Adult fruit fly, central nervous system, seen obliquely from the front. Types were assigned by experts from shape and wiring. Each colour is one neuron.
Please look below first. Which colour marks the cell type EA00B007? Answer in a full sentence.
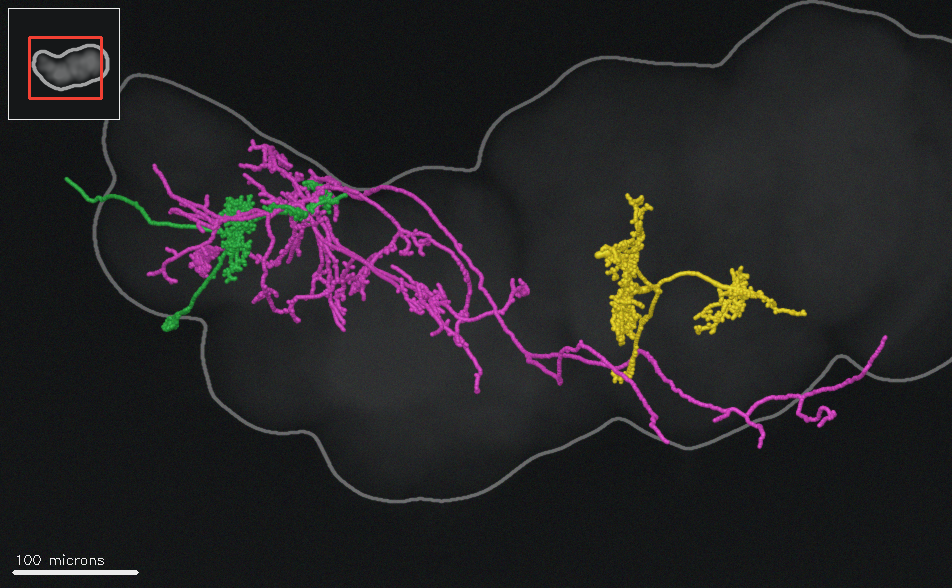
The colour is magenta.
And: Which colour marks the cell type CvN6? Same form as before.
The colour is yellow.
